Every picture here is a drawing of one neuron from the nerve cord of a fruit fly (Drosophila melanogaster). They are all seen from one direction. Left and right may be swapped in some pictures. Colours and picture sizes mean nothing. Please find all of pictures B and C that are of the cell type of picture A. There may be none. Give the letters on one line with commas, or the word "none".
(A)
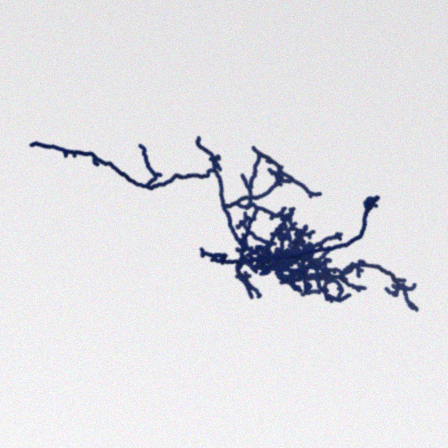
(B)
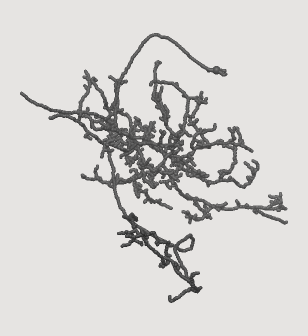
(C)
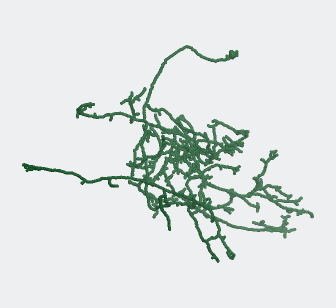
B, C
